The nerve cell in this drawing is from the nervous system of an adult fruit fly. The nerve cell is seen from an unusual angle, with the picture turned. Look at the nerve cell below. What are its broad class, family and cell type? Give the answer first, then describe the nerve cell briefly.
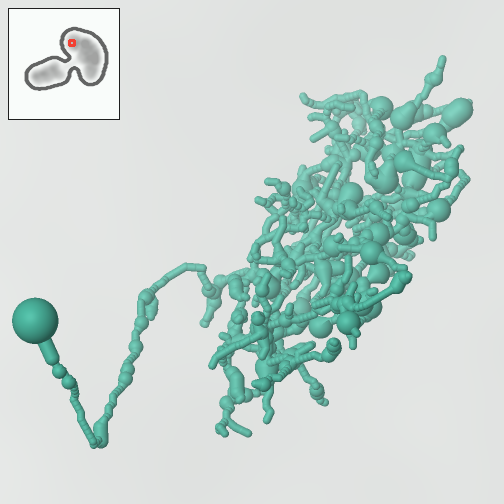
Its broad class is optic-lobe intrinsic neuron. Its family is LPi. Its cell type is LPi3412. It lies in the brain. Dozens of branch ends can be seen.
